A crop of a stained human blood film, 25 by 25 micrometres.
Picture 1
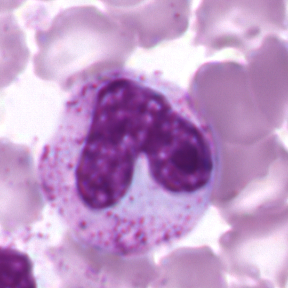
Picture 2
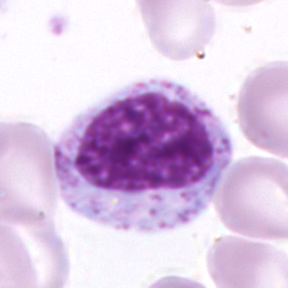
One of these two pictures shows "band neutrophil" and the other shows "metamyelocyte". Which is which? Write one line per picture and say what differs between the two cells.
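Picture 1 shows a band neutrophil: The nucleus is one thick curved band bent into an upside-down U, open toward the bottom.
Picture 2 shows a metamyelocyte: The nucleus is a single roughly oval mass without separate lobes.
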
